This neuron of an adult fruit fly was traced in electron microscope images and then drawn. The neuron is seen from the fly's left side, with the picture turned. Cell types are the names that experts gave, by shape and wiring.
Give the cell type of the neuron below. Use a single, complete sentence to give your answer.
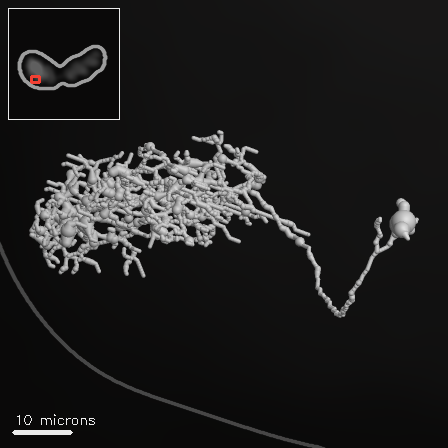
Typed by cell type, the neuron is GNG482.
